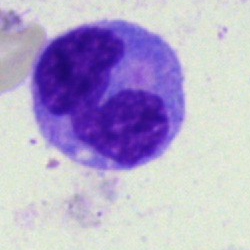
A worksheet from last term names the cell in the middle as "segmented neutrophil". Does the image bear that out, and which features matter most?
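Look first at the cytoplasm: a moderate rim of pale lilac-blue surrounds the nucleus.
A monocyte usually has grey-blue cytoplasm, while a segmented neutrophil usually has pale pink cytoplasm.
This bluish tone speaks for monocyte and against segmented neutrophil, so the cell is a monocyte, not a segmented neutrophil. Its outline is round with a smooth edge, and a pale red cell lies beside it at the upper-left edge of the picture.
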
